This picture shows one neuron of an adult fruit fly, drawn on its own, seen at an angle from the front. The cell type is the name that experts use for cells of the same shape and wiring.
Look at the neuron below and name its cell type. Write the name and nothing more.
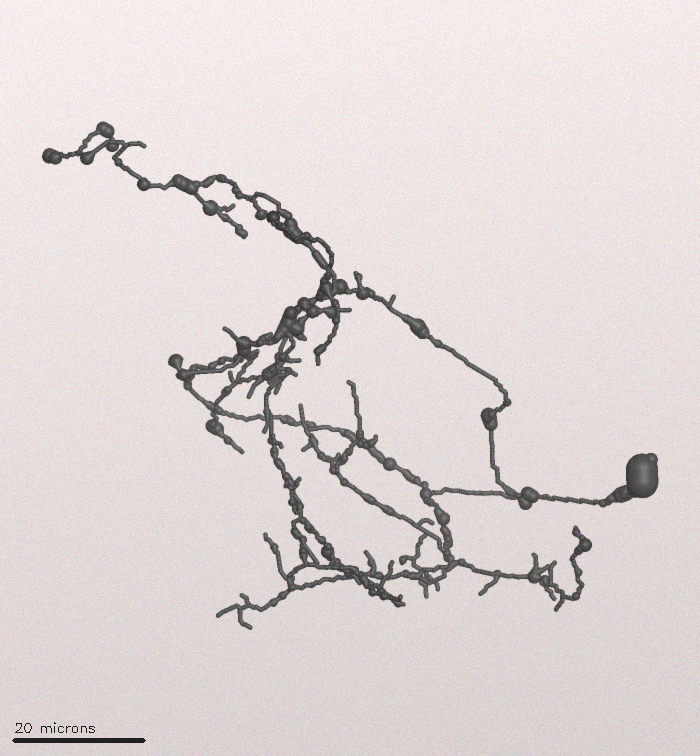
LHPV5j1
